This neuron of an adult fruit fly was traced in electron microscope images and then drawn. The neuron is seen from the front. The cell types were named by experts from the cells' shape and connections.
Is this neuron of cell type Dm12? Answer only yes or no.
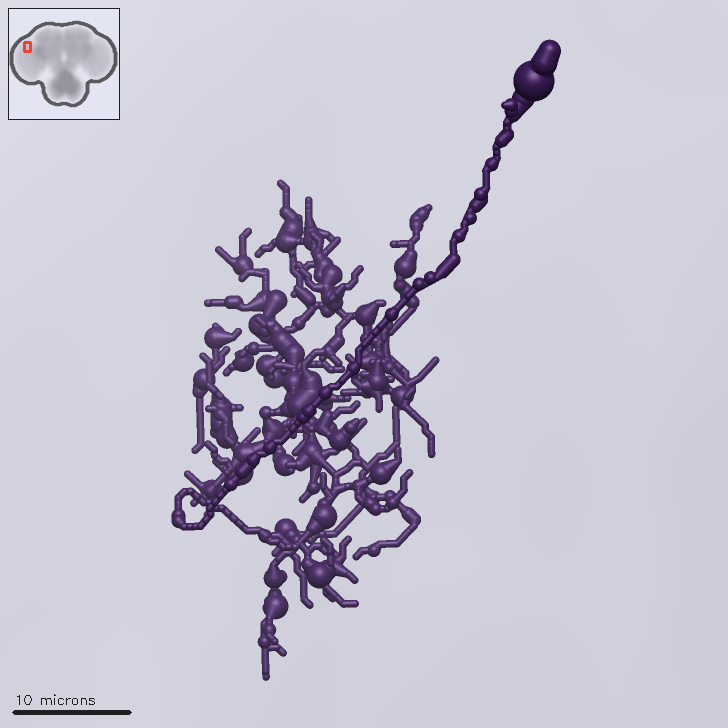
yes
